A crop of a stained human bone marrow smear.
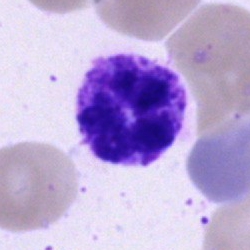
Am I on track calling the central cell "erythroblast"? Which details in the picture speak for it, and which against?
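What settles it for me is that granules largely hide the outline of the nucleus.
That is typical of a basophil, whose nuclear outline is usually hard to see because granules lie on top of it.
So erythroblast does not fit; this cell is a basophil. The granules reach the margin too, where they stand out and make the cell edge look finely ragged. A pale, narrow cleft runs through the centre of the dark mass, and the outline is roughly round. No nucleoli can be seen.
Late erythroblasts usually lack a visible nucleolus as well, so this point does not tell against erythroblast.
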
